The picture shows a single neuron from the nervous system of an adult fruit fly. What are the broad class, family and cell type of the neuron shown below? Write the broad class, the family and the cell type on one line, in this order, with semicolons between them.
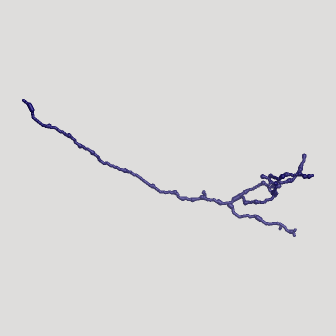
sensory neuron entering the brain; class mechanosensory; JO-EV3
